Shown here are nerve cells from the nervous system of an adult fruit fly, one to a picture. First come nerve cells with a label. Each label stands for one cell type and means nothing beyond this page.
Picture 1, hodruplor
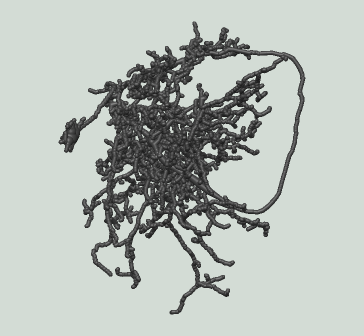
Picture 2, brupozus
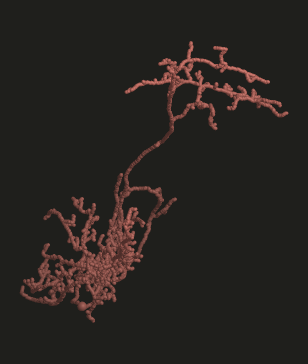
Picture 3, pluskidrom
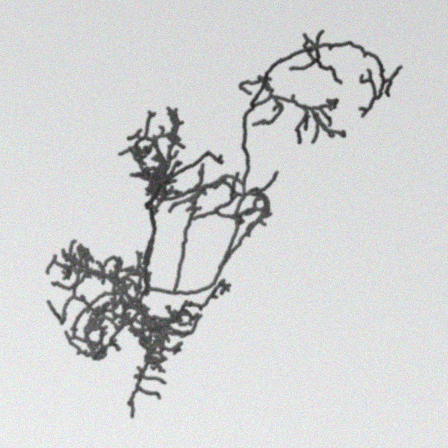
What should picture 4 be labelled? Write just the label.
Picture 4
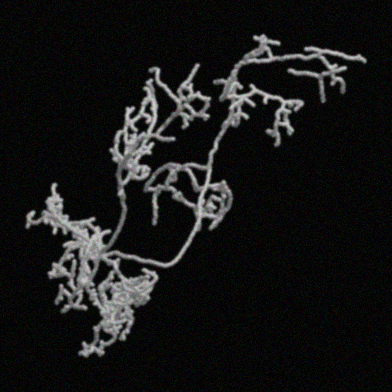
pluskidrom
